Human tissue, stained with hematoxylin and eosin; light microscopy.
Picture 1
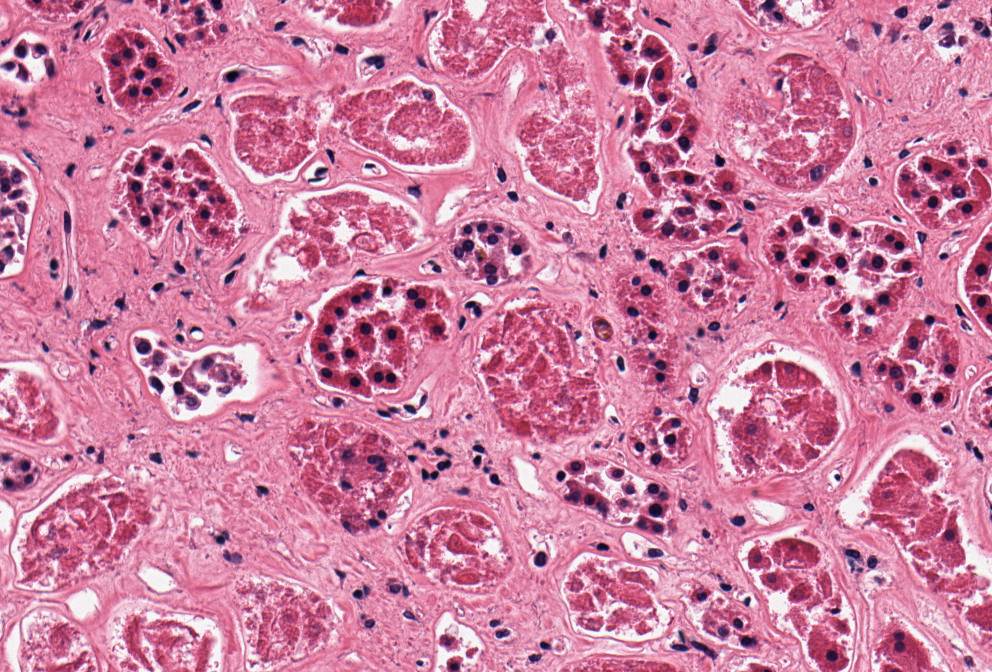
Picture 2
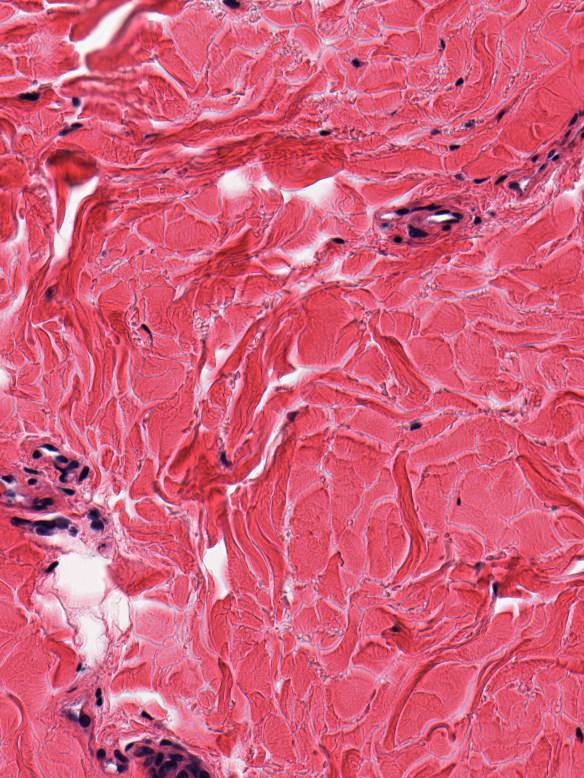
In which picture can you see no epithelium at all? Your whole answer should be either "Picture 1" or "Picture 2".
Picture 2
